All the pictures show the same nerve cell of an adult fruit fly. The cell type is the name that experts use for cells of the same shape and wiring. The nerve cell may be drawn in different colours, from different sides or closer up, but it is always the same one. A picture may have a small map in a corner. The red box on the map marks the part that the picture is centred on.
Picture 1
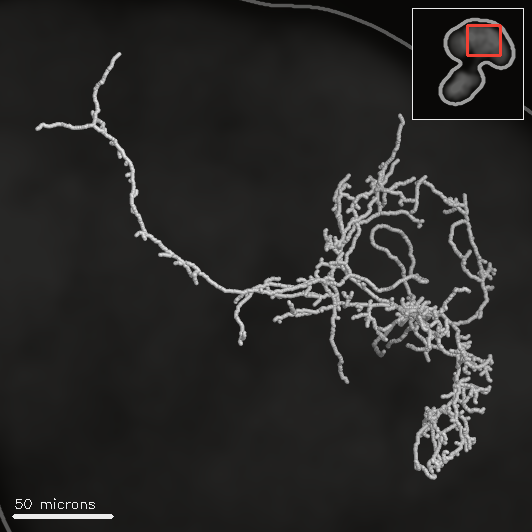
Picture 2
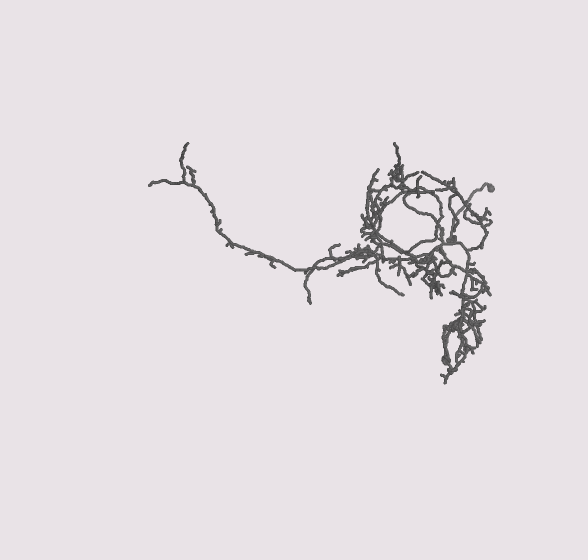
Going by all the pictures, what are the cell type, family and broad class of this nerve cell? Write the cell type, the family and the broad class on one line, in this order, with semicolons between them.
AVLP735m; hemilineage DL2_ventral; central-brain intrinsic neuron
